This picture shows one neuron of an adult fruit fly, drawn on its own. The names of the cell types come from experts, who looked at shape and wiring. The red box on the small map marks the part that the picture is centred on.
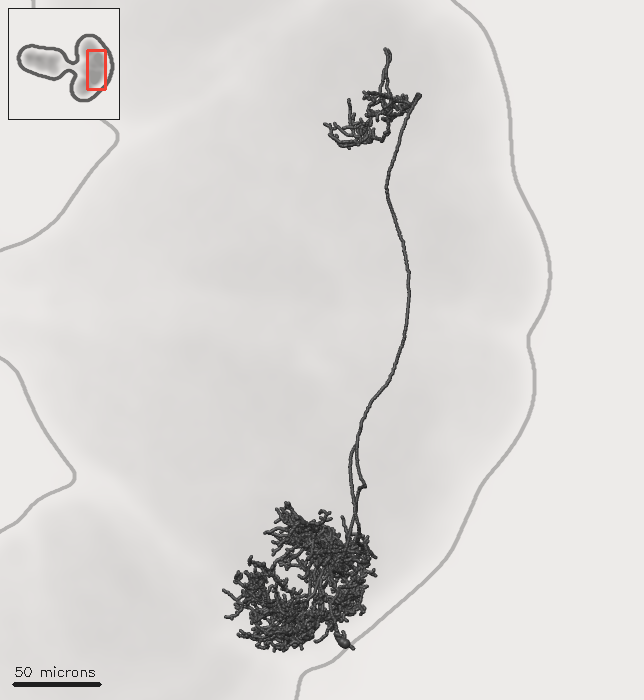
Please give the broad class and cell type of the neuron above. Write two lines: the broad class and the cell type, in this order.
central-brain intrinsic neuron
AVLP023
